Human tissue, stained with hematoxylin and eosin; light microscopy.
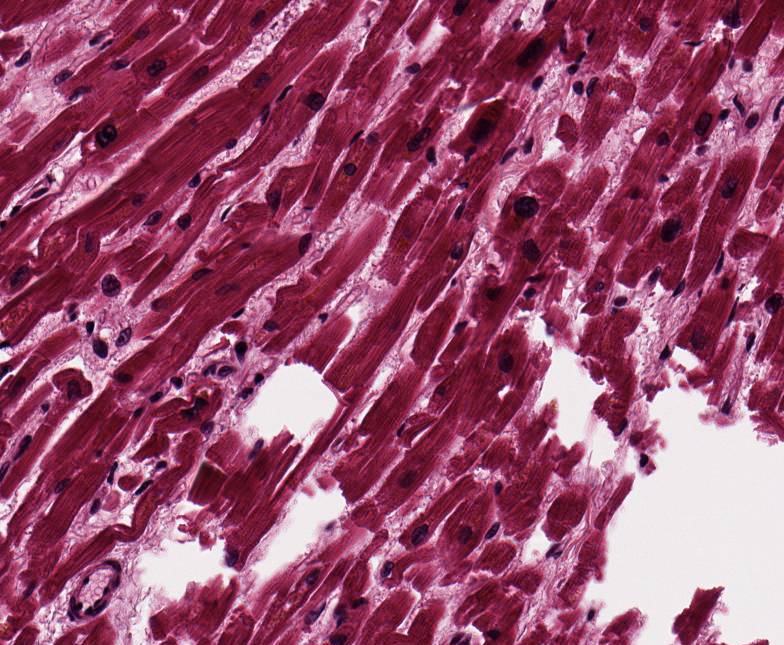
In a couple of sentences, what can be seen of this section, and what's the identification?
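Branching muscle fibres join neighbouring fibres. Between them lies pale, loose connective tissue with small dark elongated nuclei. A small round vessel occupies the lower left corner. Empty white gaps break the tissue, largest at lower right. This is the left ventricle of the heart.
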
